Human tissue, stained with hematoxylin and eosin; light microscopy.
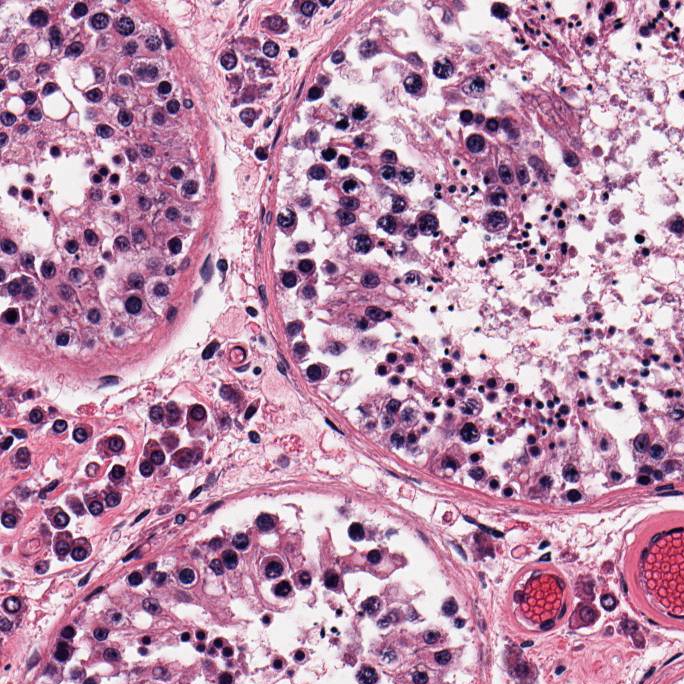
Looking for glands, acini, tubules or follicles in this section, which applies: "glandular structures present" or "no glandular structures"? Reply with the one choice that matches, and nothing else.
Glandular structures present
